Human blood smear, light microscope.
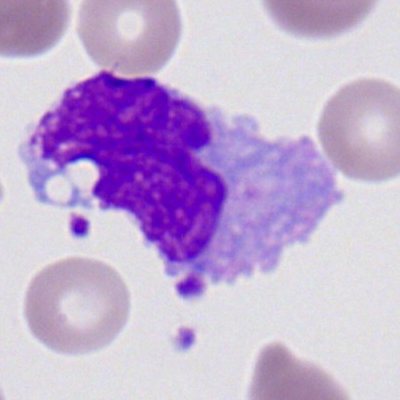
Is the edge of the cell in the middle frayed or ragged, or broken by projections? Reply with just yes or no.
Yes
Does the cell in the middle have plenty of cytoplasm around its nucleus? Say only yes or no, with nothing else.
Yes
